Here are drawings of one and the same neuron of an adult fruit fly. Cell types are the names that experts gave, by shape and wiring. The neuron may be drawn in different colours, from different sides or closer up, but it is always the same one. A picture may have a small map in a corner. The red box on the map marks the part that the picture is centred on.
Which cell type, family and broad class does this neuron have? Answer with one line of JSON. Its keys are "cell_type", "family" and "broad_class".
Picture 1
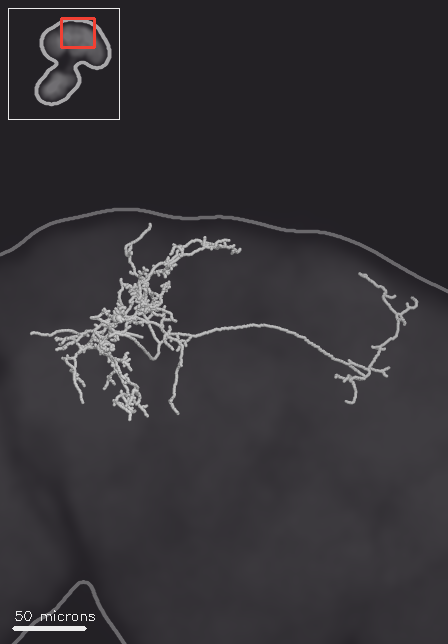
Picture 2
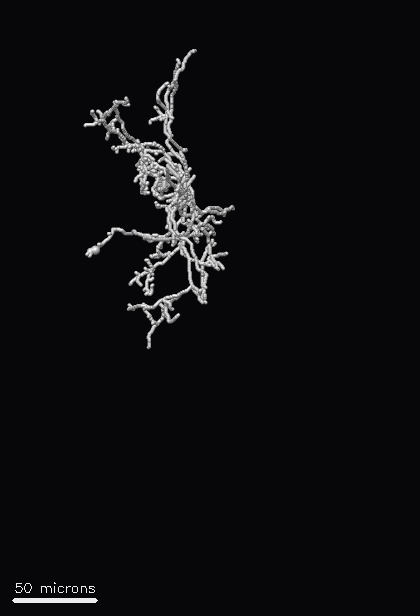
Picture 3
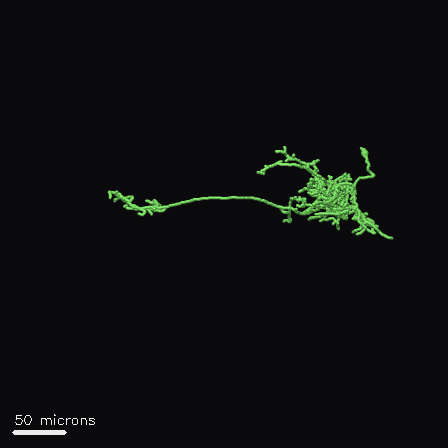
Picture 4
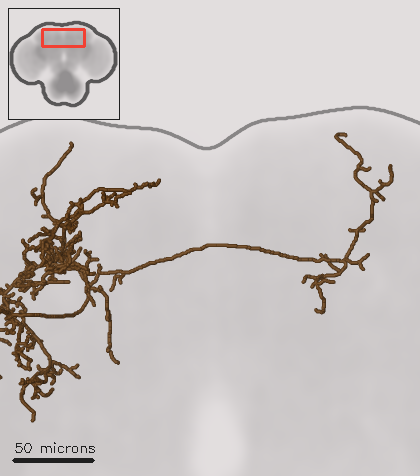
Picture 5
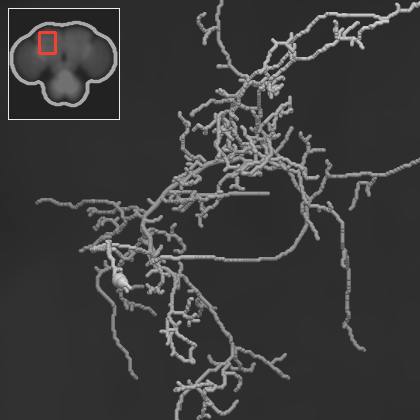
{"cell_type": "AVLP733m", "family": "hemilineage VLPl&d1_dorsal", "broad_class": "central-brain intrinsic neuron"}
